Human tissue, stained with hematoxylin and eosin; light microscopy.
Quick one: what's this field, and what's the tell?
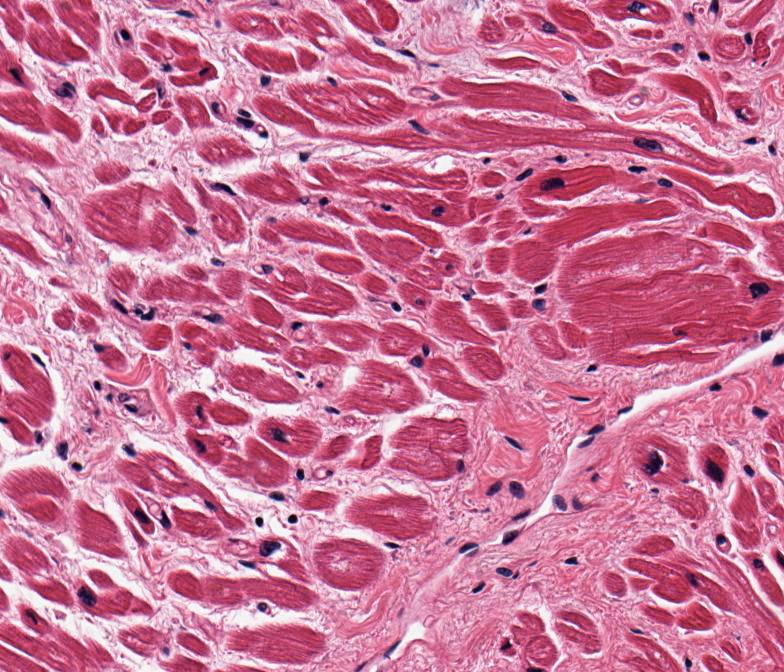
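Myocardium is the main tissue here. Its fibres are cut across, obliquely and lengthwise side by side, with no common alignment.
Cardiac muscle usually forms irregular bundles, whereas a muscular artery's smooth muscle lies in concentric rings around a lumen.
Each nucleus lies singly in the centre of its fibre, not pressed against the edge.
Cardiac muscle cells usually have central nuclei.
Pale pink loose fibrous tissue with scattered small dark nuclei widens the gaps between fibres.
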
